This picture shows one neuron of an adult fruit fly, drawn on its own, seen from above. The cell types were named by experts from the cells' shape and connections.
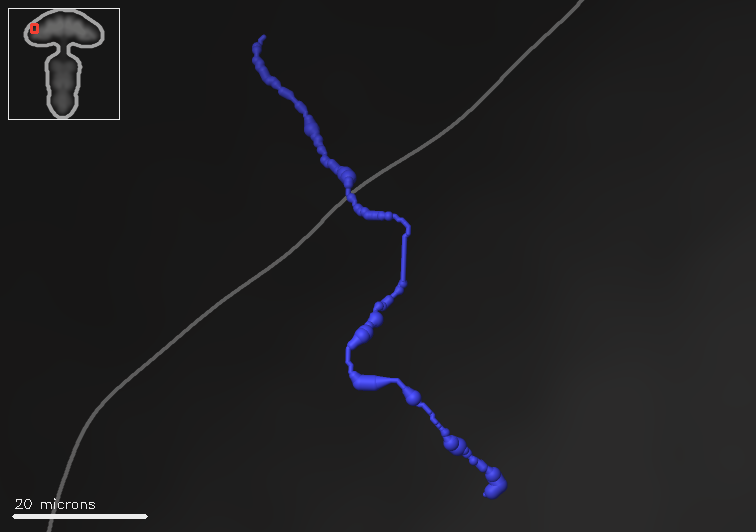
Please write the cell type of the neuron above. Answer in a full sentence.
The cell type is R7p.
